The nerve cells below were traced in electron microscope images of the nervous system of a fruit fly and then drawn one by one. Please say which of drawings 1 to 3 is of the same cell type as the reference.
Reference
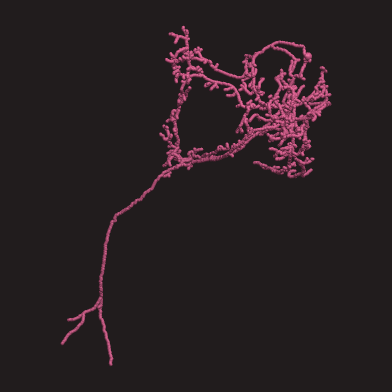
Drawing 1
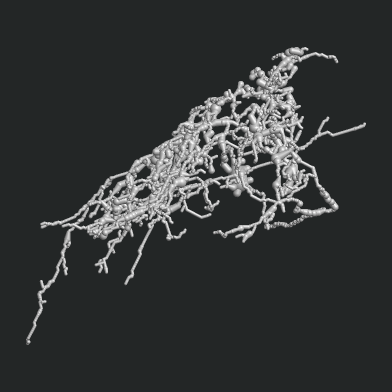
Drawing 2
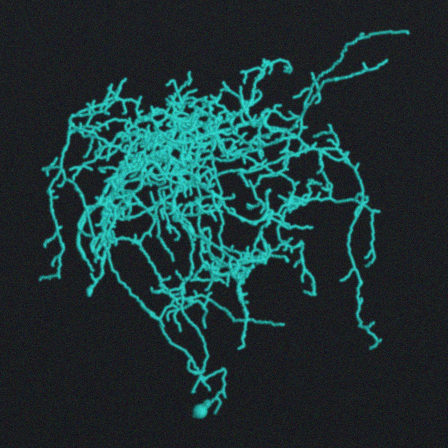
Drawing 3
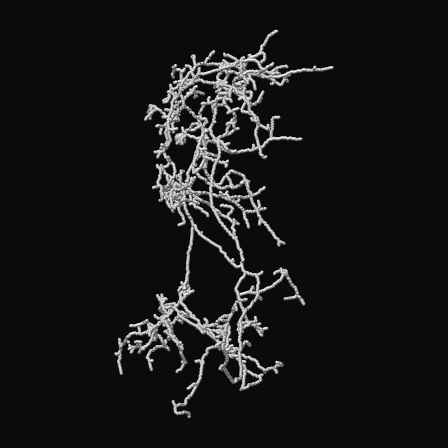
3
